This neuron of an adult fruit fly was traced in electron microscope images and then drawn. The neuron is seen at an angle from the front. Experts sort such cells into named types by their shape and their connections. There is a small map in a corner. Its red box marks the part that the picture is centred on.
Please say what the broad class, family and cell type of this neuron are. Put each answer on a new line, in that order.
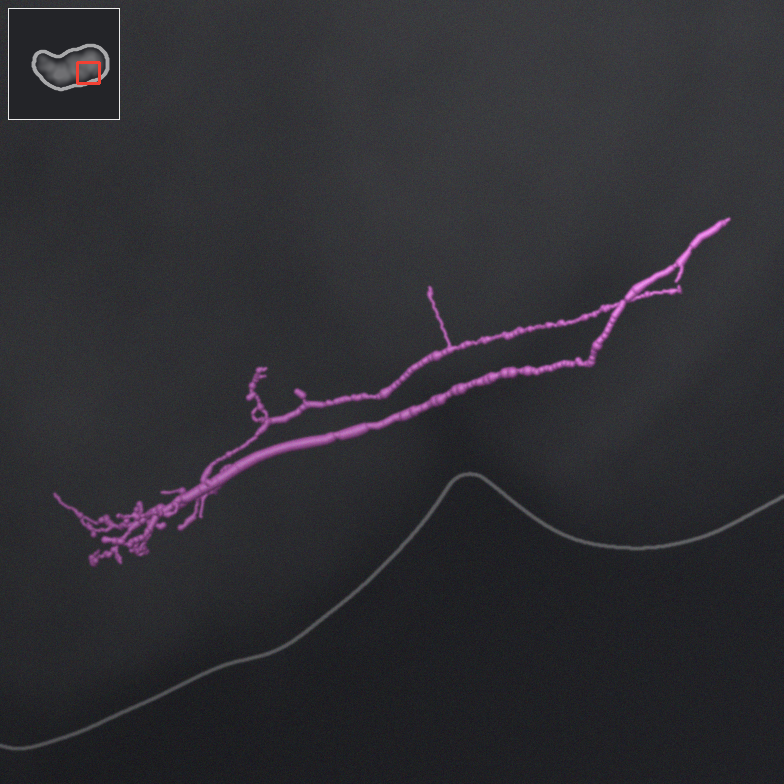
sensory neuron entering the brain
class mechanosensory
BM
